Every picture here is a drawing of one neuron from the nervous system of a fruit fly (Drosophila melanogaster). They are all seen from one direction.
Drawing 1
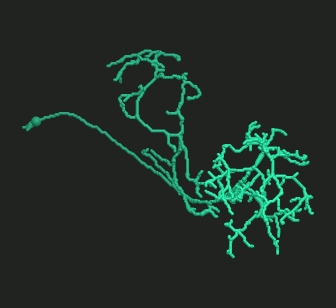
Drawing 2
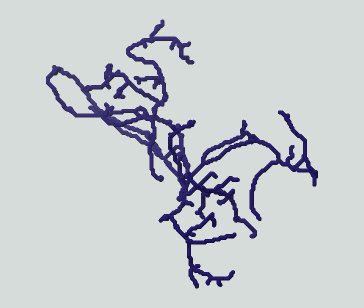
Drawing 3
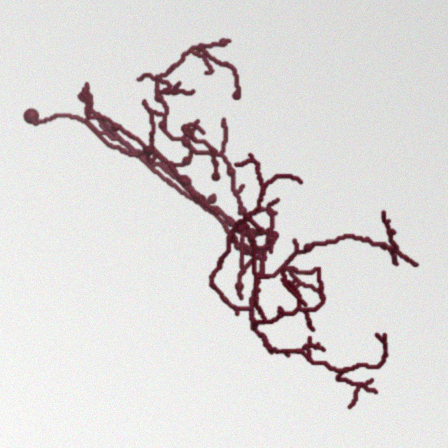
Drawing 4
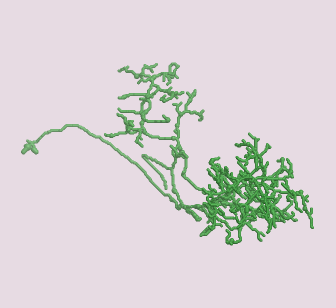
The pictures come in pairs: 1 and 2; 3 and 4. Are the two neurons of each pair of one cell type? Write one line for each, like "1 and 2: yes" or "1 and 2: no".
1 and 2: no
3 and 4: no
